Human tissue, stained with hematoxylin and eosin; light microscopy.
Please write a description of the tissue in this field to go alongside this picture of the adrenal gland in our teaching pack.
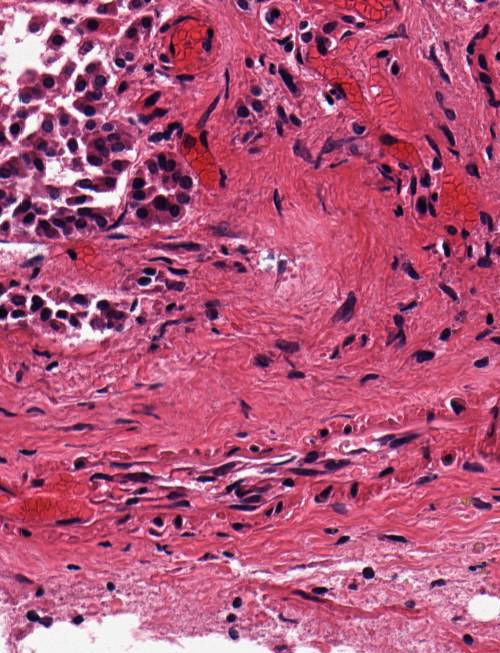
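Upper left, I see a cluster of small round cells; the rest looks like fibrous stroma. Those cells have round, dark-staining nuclei, and they seem to sit in small groups separated by clear white spaces. Down in the lower half, the spindle-shaped nuclei and collagen fibres run mostly horizontally.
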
